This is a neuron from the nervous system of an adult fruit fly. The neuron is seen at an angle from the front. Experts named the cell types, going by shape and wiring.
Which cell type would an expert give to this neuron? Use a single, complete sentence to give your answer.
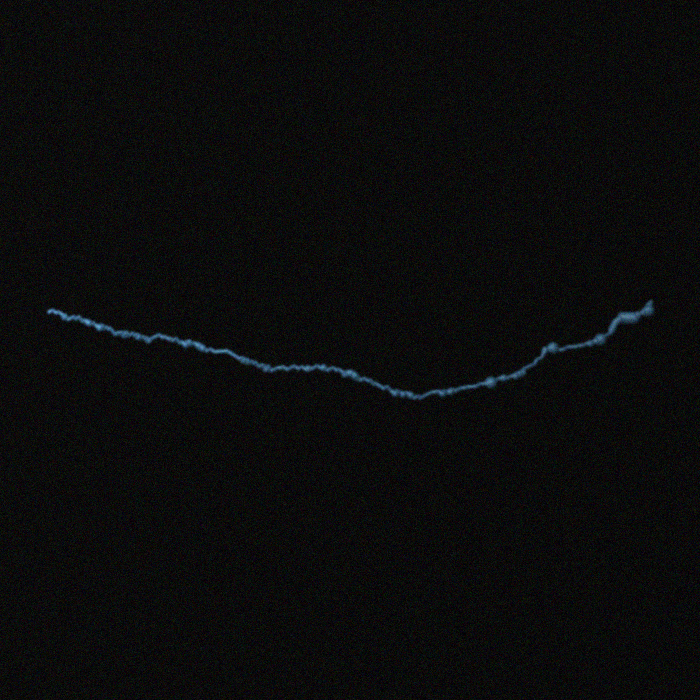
It is JO-ED2_a that names the cell type of this neuron.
